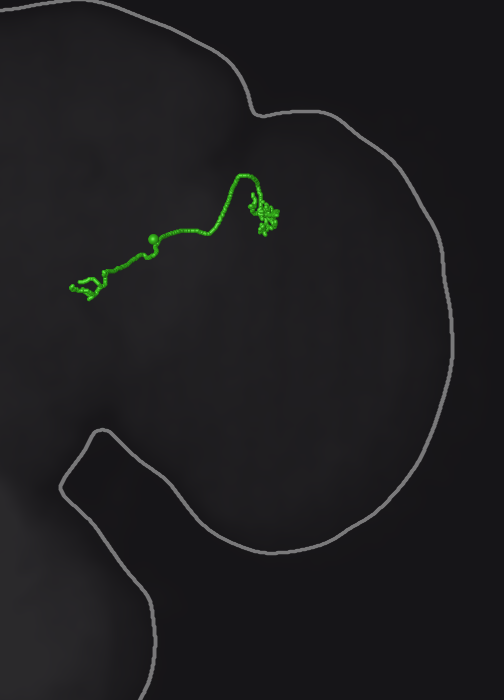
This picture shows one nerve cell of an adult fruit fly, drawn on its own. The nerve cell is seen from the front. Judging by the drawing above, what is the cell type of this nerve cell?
LPC1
